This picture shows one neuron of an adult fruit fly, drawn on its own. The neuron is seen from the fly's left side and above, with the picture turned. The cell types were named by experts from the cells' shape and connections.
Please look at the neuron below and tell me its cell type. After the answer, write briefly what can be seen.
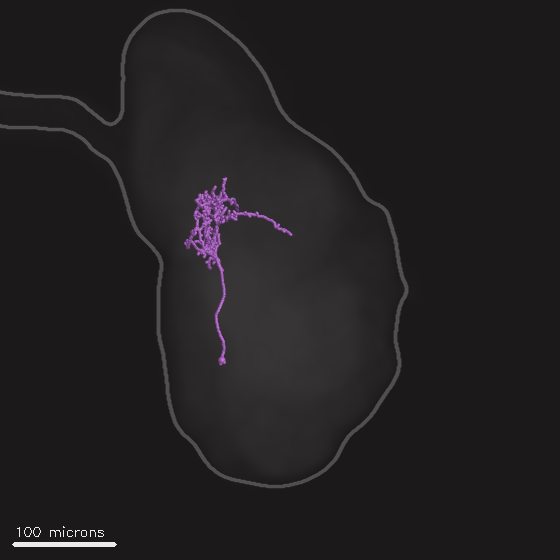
It is of cell type PS141. It is a central-brain intrinsic neuron. From top to bottom in the picture it spans about 190 microns. In this view it is taller than it is wide.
